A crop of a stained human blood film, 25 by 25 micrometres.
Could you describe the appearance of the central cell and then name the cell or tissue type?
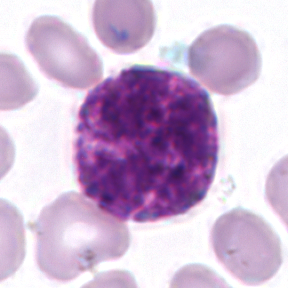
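Edge of the cell: dark purple staining runs right up to it, with no pale rim of cytoplasm. Nucleus: its outline is hidden under coarse dark purple clumps that cover the cell. Vacuoles: none clearly seen. Surface projections: none. This central cell is a basophil.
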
